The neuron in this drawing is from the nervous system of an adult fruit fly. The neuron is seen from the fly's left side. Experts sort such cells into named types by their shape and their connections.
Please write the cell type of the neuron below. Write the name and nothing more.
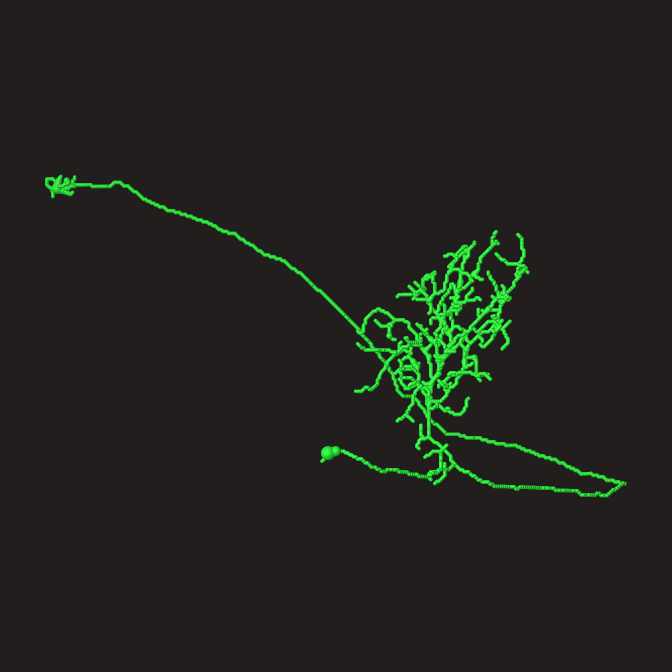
MeTu3c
